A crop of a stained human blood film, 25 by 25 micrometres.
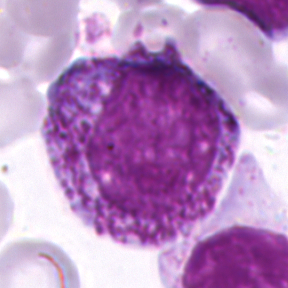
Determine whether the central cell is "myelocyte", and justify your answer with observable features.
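Not a myelocyte, I think; it's a promyelocyte. What settles it is the cytoplasm, crowded with coarse, dark purple granules.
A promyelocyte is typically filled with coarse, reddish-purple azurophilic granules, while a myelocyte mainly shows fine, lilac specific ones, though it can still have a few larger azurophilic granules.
Crowded and coarse matches the first. Otherwise I see a roughly round, slightly angular outline with a few flattened sides and small knob-like bumps along the top edge.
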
